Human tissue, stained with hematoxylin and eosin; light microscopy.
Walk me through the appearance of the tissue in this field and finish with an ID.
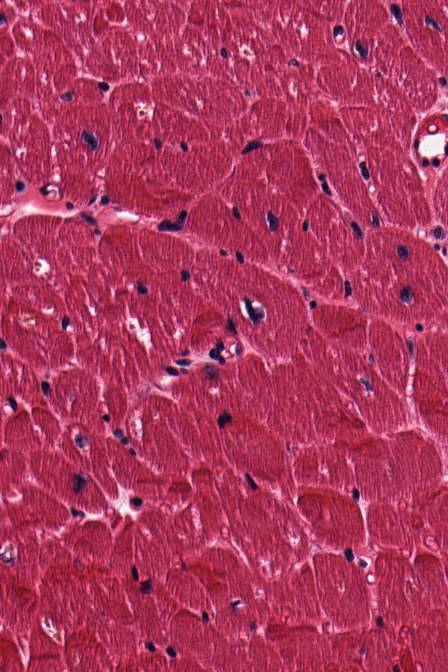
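The fibre cytoplasm stains deep pink-red throughout. Several central nuclei, one of them near the middle of the field, are each surrounded by a small pale clear zone. Between the fibres lie only thin strands of pale connective tissue containing small dark elongated nuclei. No fat cells are present anywhere in the field. The tissue shown is the left ventricle of the heart.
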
